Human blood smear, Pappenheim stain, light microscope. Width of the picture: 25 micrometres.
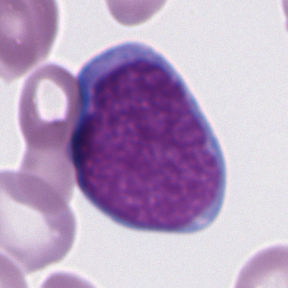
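Myeloblast, the central cell in a stained smear of human peripheral blood. Its nucleus is oval and unindented, follows the shape of the cell and fills about 80% of the cell's area. The chromatin is finely stippled and evenly spread, with no coarse dark clumps. Blue cytoplasm forms only a narrow rim around the nucleus.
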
